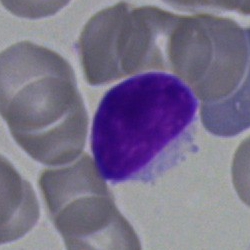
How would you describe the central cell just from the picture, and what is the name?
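Chromatin deep purple, dense, only faint lighter patches. Cytoplasm scant and very pale bluish-grey, lying as a crescent on the lower right side of the nucleus only. Edge there ragged, with small bleb-like projections. Lymphocyte.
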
